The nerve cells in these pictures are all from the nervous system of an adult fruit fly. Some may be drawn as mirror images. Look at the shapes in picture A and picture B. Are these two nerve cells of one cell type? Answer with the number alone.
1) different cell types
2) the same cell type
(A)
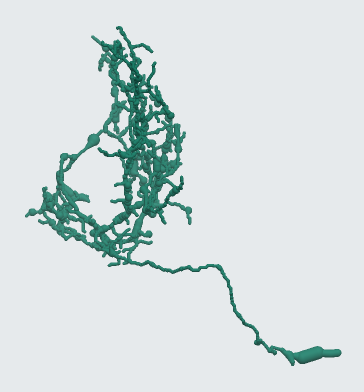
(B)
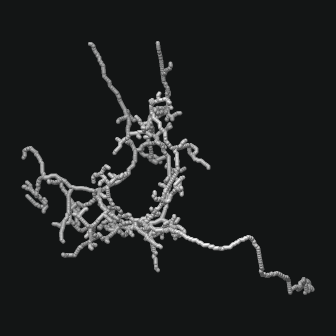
1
